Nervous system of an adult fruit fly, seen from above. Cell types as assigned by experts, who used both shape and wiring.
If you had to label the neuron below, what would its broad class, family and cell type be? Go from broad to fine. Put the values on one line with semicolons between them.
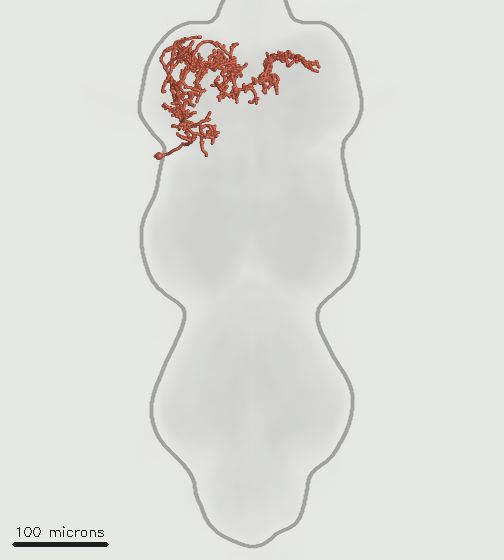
nerve-cord intrinsic neuron; hemilineage 03A; IN03A022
